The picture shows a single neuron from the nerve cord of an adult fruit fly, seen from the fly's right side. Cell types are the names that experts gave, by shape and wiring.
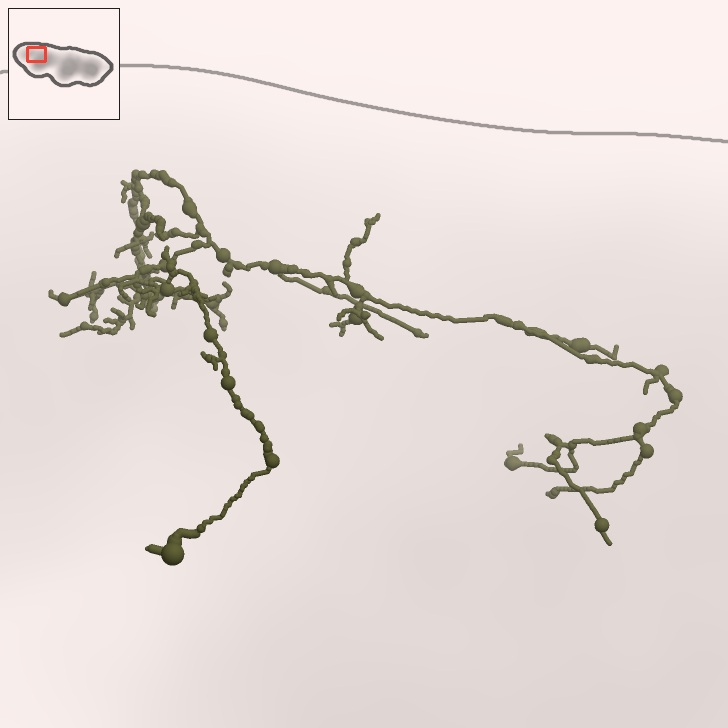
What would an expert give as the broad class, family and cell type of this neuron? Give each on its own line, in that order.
nerve-cord intrinsic neuron
hemilineage 02A
IN02A064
